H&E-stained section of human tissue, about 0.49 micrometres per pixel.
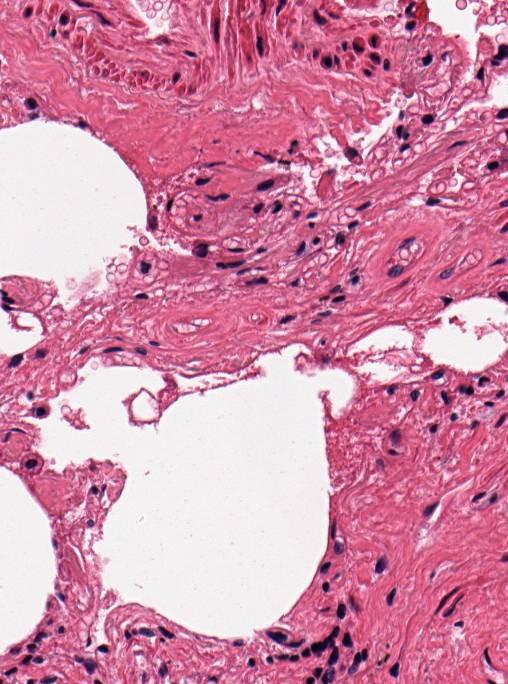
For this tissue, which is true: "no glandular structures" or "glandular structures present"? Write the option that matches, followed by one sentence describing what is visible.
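No glandular structures. No glands or lining epithelium of tall cells are seen anywhere in the field.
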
